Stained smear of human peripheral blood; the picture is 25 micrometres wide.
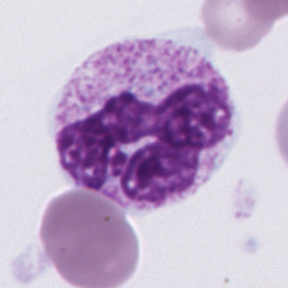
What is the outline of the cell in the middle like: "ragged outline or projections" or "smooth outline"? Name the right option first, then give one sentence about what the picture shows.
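Smooth outline. The cell outline is round and smooth.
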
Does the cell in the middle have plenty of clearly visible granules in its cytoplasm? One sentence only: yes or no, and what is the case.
Yes, there are many visible granules in its cytoplasm.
